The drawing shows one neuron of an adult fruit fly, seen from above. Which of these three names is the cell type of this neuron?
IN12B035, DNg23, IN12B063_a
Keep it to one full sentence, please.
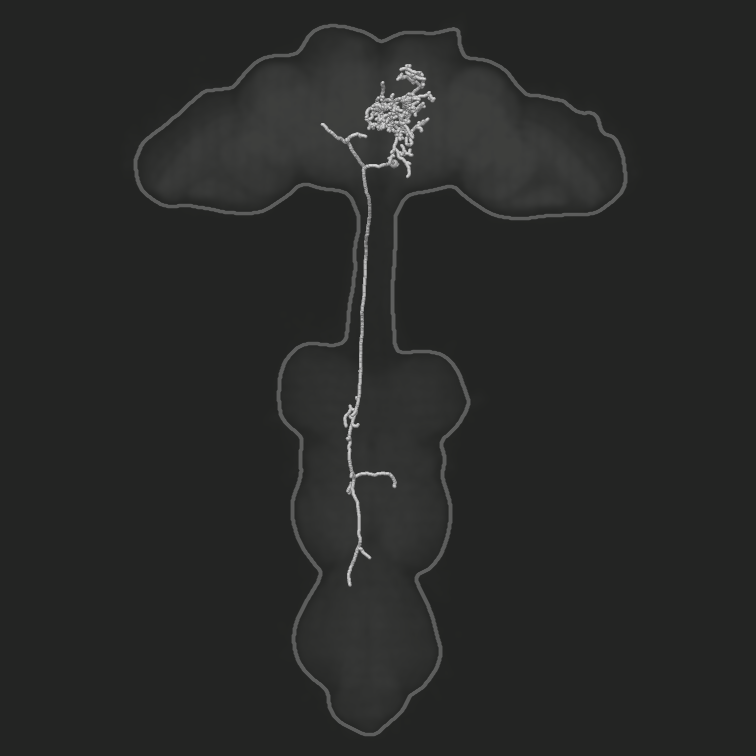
The cell type for the neuron is DNg23.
